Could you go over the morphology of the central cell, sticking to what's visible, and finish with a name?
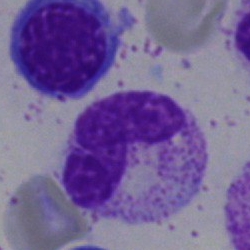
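Kidney-shaped nucleus, indentation facing lower right. Nucleus curves along upper and left sides; cytoplasm mainly at lower right. Chromatin dark purple, coarsely clumped. Cytoplasm pale, pinkish-grey, not blue. Cell: band neutrophil.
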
